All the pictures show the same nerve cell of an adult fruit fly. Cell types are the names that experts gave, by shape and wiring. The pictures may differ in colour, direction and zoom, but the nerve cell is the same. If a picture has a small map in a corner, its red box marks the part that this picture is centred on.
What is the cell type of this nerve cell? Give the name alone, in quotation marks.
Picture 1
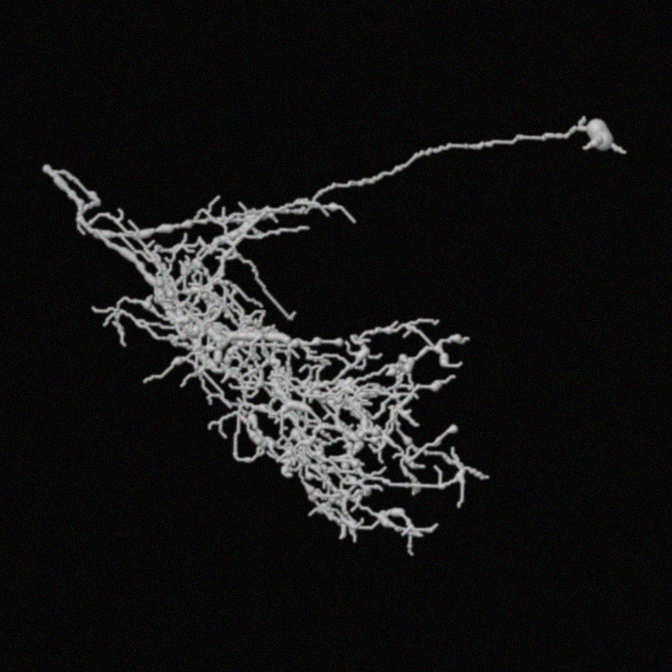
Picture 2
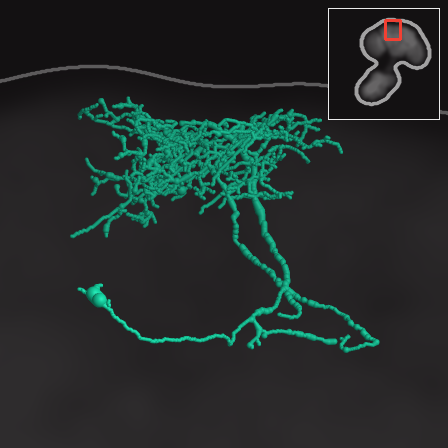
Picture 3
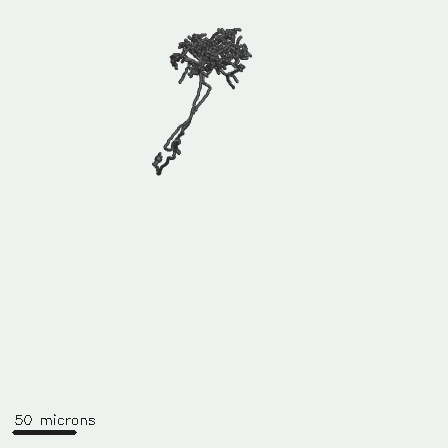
"SIP026"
